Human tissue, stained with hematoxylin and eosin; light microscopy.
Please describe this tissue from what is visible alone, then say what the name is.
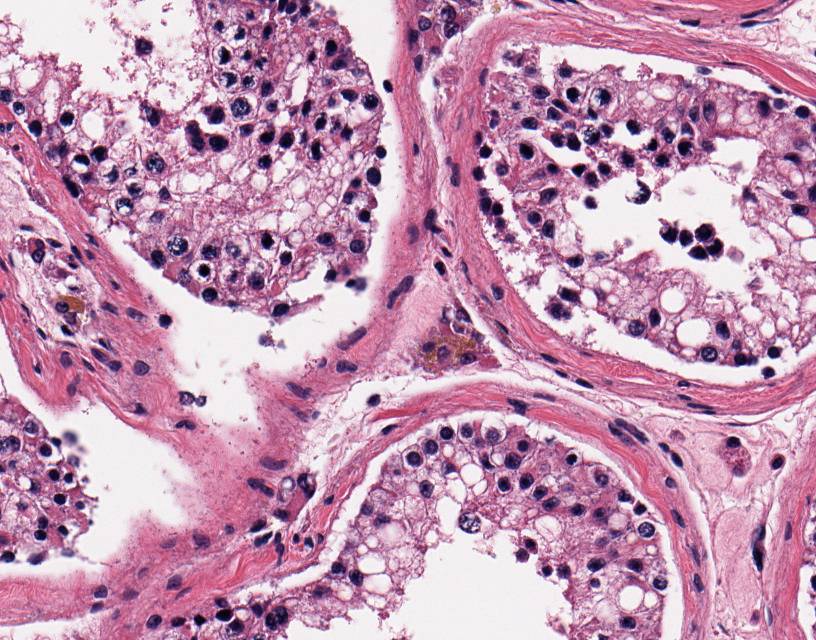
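At least four round to oval tubules, cut across, fill the field; narrow stromal strips separate them. Epithelium several cells deep, stacked wall to lumen. Every tubule: many clear round vacuoles in the epithelium. Top-left tubule: scattered large round nuclei, coarse clumped dark chromatin. Tissue: testis.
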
